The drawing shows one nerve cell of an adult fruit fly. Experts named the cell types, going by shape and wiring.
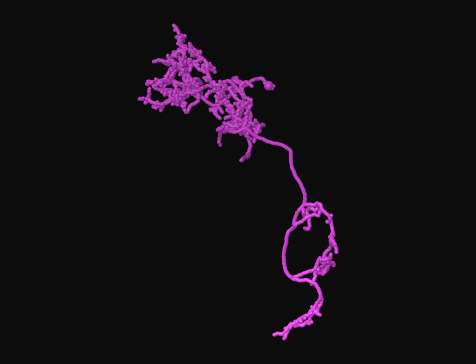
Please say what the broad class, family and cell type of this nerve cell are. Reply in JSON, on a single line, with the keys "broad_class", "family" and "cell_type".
{"broad_class": "descending neuron", "family": "hemilineage MX3", "cell_type": "DNge141"}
